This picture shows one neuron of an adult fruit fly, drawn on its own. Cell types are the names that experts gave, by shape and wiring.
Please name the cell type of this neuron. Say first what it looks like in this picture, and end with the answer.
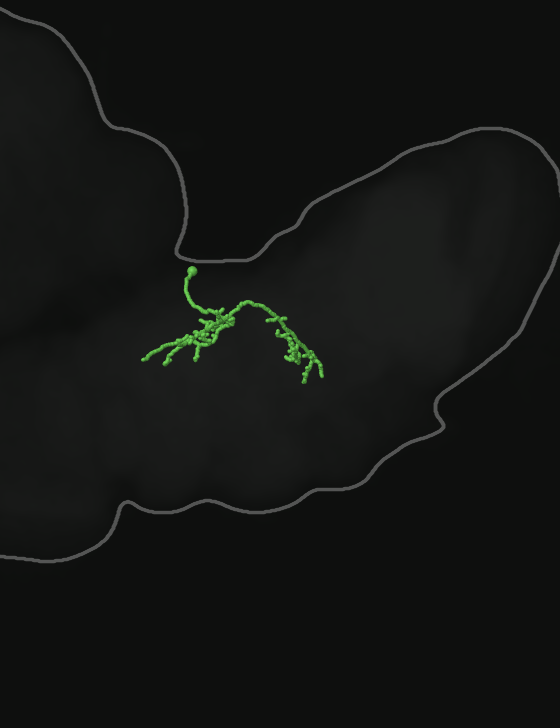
As drawn here it is wider than it is tall. It is a central-brain intrinsic neuron. Its cell type is SMP429.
